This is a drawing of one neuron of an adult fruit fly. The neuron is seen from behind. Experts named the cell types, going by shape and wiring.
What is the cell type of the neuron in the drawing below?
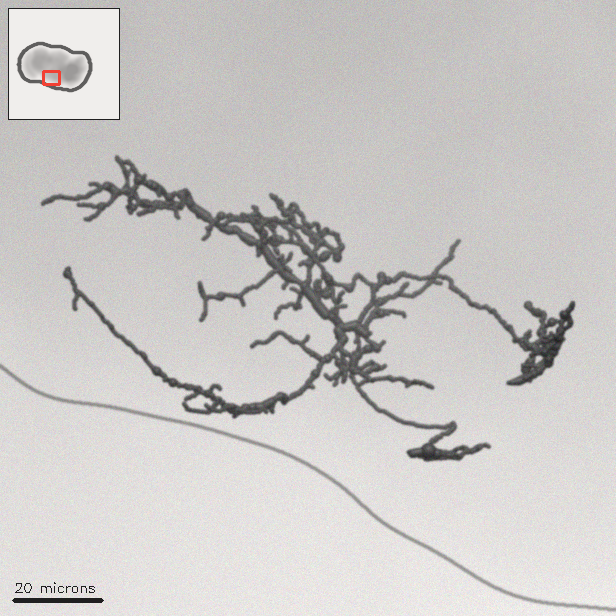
GNG215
